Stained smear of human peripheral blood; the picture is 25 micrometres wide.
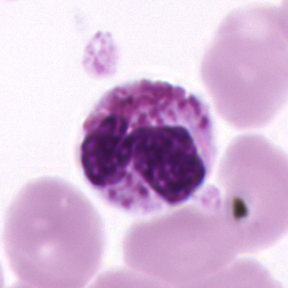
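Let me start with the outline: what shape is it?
Round and smooth.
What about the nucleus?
Two lobes, side by side, in the lower half of the cell.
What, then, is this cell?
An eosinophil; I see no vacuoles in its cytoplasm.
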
